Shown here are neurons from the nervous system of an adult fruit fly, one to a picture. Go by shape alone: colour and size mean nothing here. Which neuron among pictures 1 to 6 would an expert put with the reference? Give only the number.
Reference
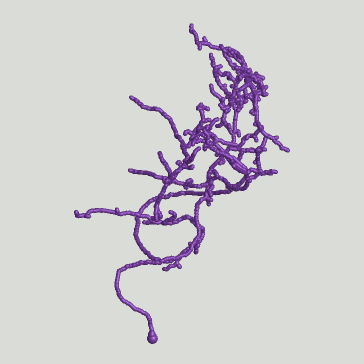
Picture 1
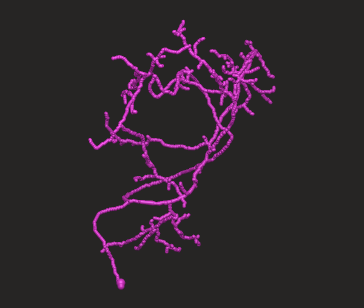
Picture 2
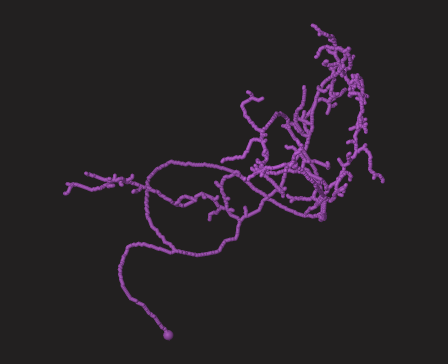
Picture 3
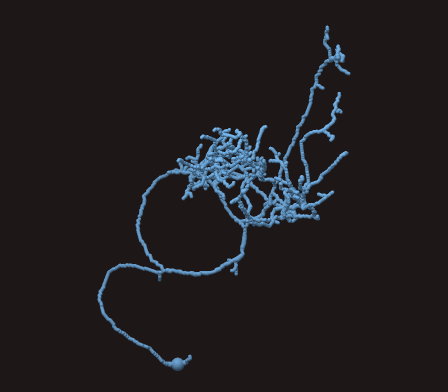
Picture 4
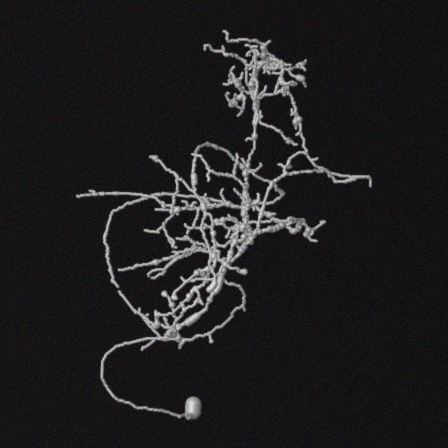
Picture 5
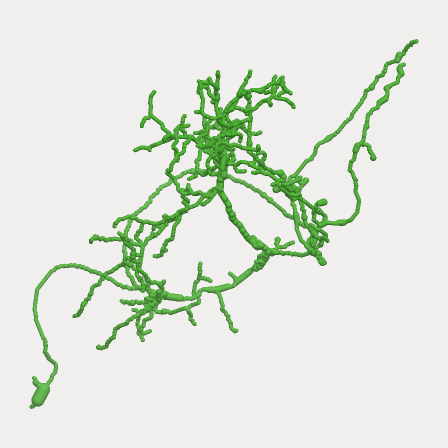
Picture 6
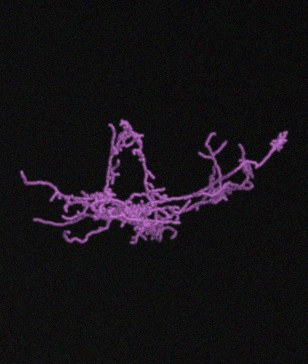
4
